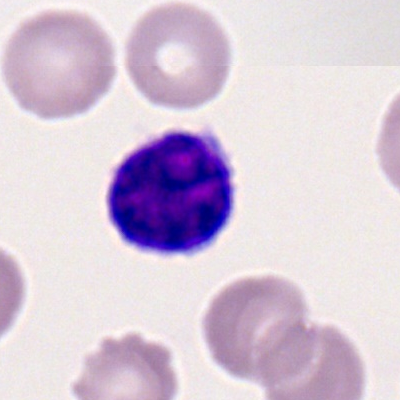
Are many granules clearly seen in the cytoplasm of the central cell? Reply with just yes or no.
No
